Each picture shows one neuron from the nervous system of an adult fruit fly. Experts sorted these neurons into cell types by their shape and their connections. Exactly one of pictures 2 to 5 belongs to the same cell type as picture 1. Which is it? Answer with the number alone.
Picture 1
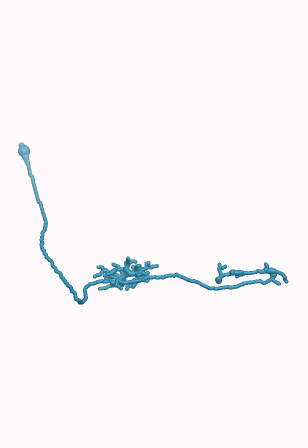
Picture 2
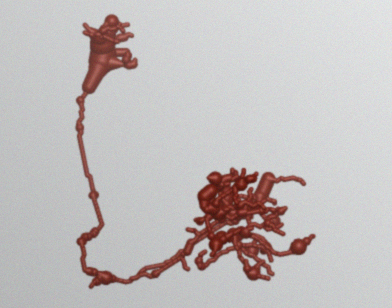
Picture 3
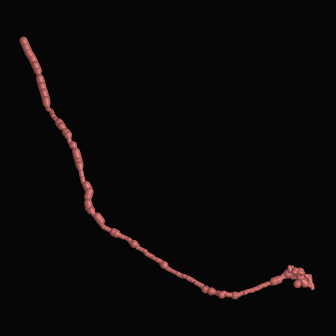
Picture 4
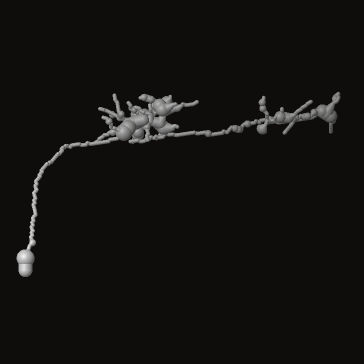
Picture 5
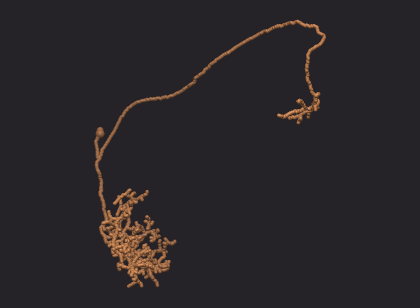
4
